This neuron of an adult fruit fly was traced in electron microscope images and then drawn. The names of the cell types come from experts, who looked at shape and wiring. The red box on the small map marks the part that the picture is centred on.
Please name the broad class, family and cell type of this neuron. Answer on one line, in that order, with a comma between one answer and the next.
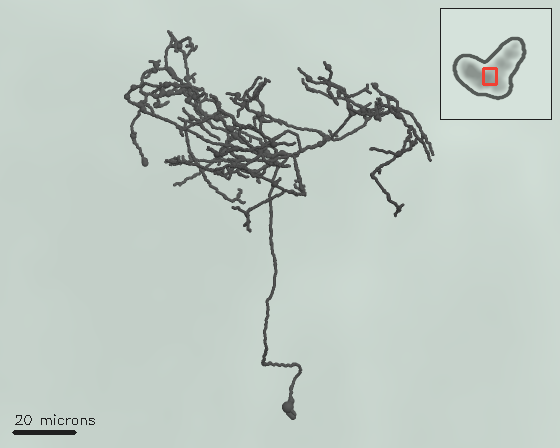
central-brain intrinsic neuron, hemilineage LHa1, CB3023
